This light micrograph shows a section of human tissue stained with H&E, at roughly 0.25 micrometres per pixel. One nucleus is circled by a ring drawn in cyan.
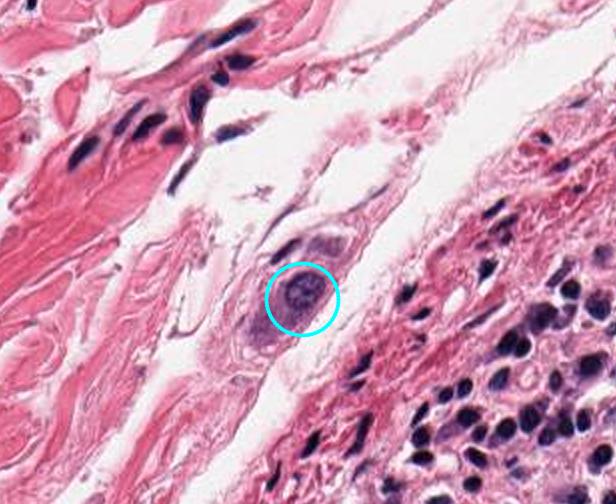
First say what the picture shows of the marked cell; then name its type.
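The nucleus is round and clearly larger than the dark oval, elongated or round nuclei around it. It is paler than they are, with a speckled rather than solid-dark interior. The cell lies in a pale strand running parallel to long pink fibres. A clear cleft separates it from the densely nucleated tissue to its lower right. Type of cell: neuron.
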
